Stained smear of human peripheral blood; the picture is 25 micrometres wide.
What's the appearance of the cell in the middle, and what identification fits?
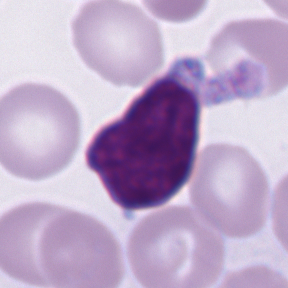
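First, the outline is irregular and somewhat angular rather than smoothly round. Second, the nucleus fills almost the whole cell, with at most a very thin, barely visible rim of cytoplasm around it. Third, the chromatin is dense and dark purple throughout. Conclusion: typical lymphocyte.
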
